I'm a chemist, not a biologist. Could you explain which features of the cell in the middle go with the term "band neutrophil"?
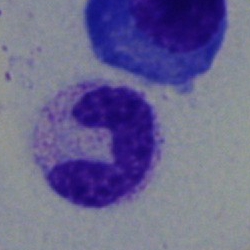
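Nucleus curved, open side facing left.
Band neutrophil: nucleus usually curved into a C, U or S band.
Curve fits band neutrophil. Chromatin dense, dark purple. Cytoplasm pale pinkish-grey, with fine pinkish-violet granules.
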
